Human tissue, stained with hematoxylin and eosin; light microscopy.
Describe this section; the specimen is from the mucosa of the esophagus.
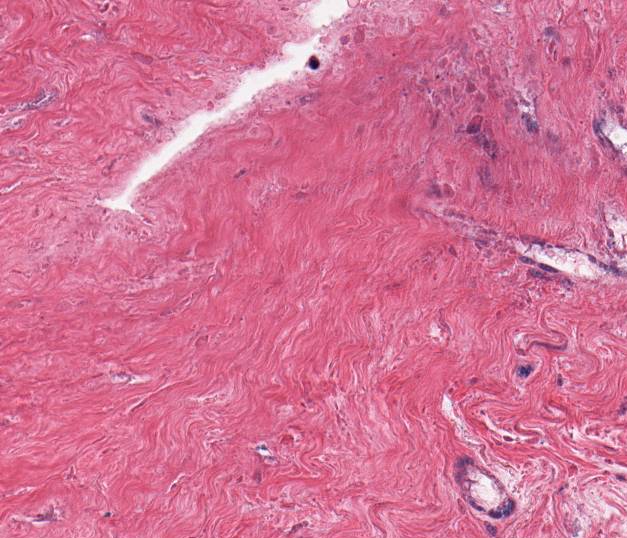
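Entire field: dense eosinophilic collagen bundles, running in wavy, interlacing directions. Nuclei sparse; only a few small spindle-shaped ones scattered between bundles. Small thin-walled vessels, mainly in right half, one near lower right corner. No fat cells present.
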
